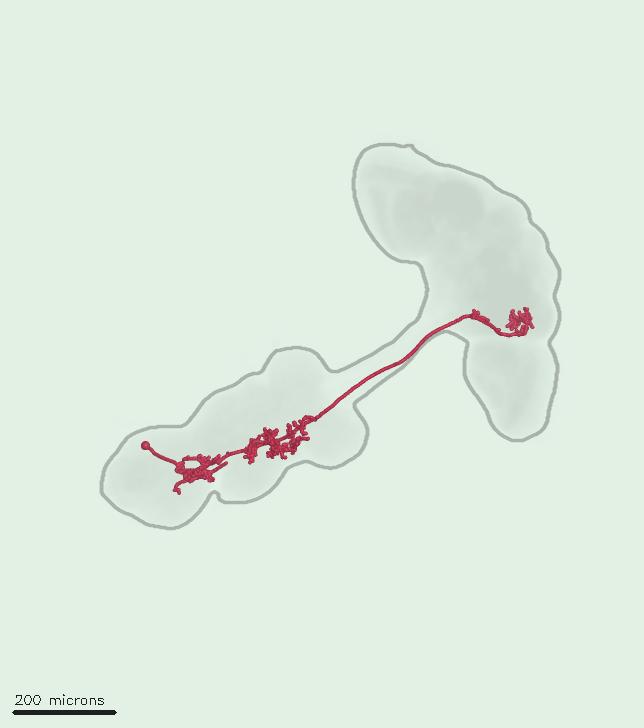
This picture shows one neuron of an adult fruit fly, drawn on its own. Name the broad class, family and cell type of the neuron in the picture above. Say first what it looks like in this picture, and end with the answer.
It runs through the neck, between the brain and the nerve cord. The cell body can be seen on the left of the picture. By the scale bar it is about 750 microns wide in this view. It is an ascending neuron. Its family is hemilineage 09B. Its cell type is AN09B027.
